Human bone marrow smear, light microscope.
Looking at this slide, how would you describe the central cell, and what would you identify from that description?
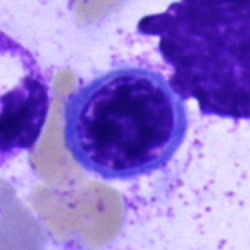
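Most of this cell is taken up by the nucleus, leaving only a narrow rim of cytoplasm. The cytoplasm is deep blue and shows no granules. No distinct nucleolus is visible within the nucleus. The cell is an erythroblast.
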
